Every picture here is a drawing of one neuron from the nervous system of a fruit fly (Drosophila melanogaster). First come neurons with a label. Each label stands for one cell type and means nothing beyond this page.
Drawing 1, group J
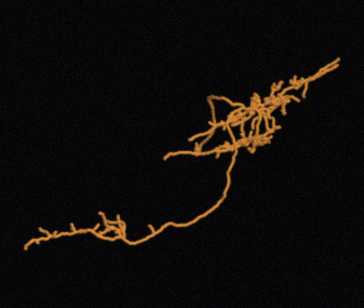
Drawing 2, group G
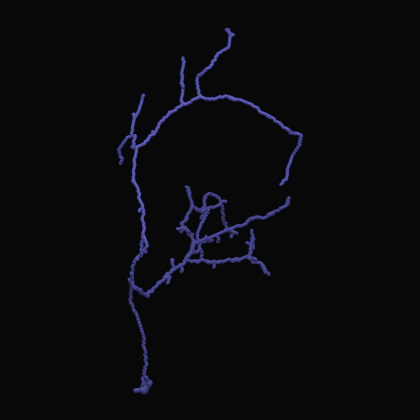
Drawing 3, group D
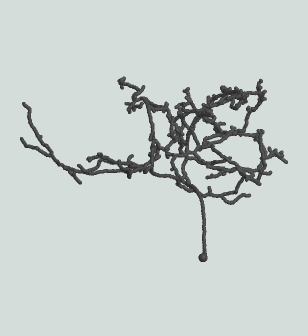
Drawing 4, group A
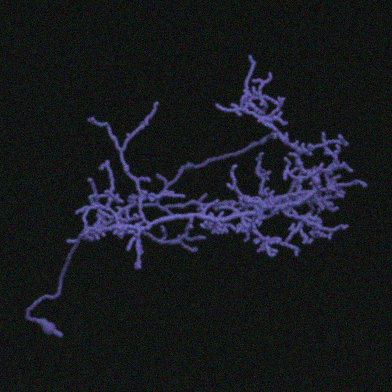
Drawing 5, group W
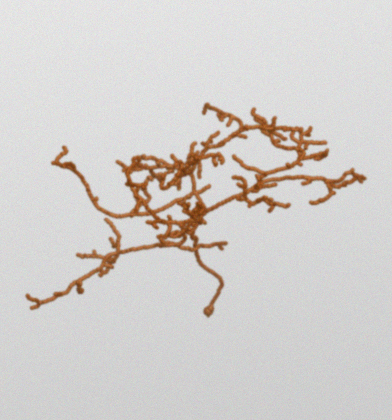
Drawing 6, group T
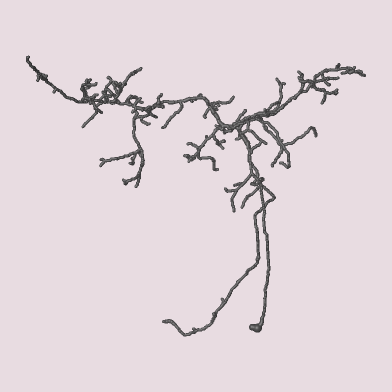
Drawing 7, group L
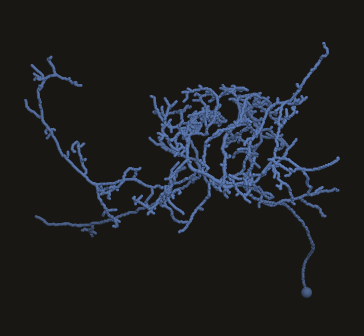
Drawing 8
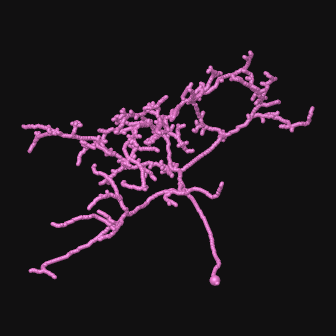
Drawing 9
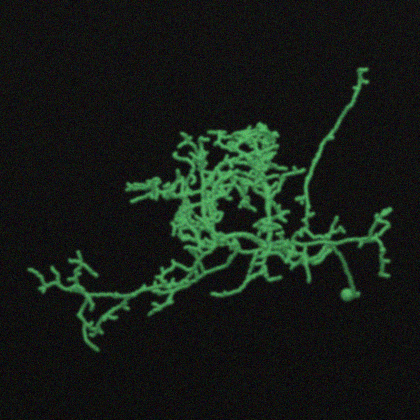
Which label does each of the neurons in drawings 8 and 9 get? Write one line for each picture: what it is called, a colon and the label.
8: group W
9: group L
